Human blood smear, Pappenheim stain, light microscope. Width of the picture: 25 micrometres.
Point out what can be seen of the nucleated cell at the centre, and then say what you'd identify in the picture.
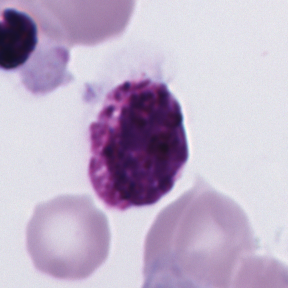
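Oval cell, longer top to bottom than side to side. Coarse dark purple granules fill the whole cell. Faint pale wisps extend from the upper edge. Red cells lie below, not overlapping it. Basophil.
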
